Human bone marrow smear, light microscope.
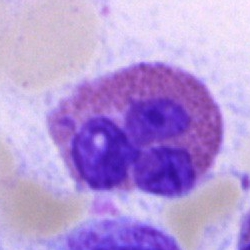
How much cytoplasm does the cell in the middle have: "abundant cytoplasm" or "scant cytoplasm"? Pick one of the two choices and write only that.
Abundant cytoplasm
